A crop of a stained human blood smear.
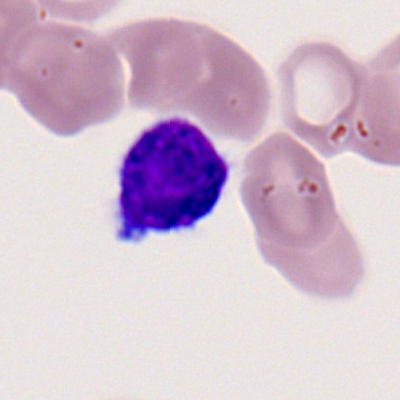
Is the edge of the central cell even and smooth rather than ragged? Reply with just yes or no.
No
